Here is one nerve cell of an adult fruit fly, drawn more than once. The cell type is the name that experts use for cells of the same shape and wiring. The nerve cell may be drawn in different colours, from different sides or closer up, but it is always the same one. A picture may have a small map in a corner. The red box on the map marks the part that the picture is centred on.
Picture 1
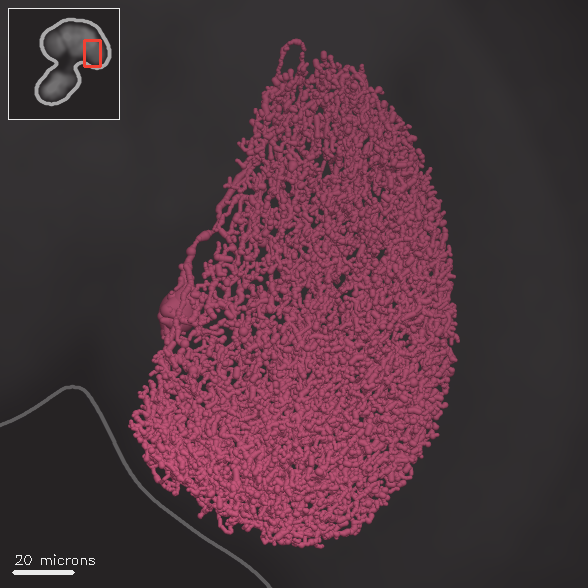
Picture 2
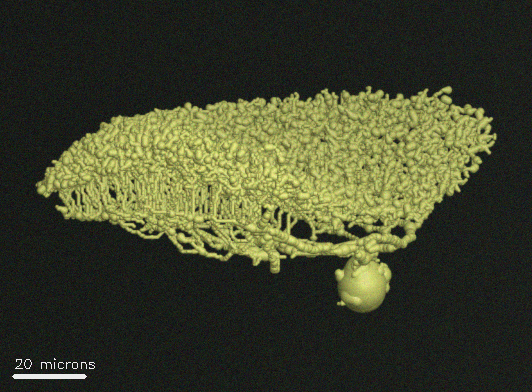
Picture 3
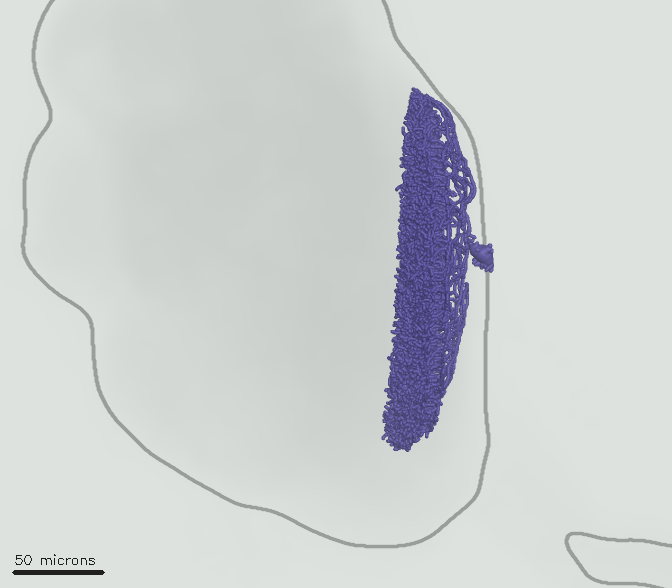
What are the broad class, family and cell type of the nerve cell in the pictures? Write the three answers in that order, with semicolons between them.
optic-lobe intrinsic neuron; LPi; LPi21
